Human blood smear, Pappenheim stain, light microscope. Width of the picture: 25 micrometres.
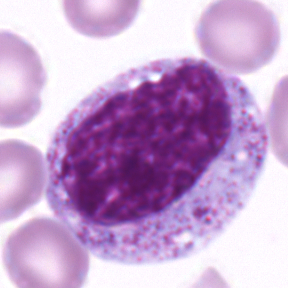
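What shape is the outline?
A smooth oval, about 20 by 16 micrometres.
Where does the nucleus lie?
Toward the upper left; at about 17 by 11 micrometres it fills about 60% of the cell's area, leaving the widest rim of cytoplasm at the lower right.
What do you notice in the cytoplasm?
Many fine red-purple granules scattered through it, and a few small clear vacuoles.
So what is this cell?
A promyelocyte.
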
